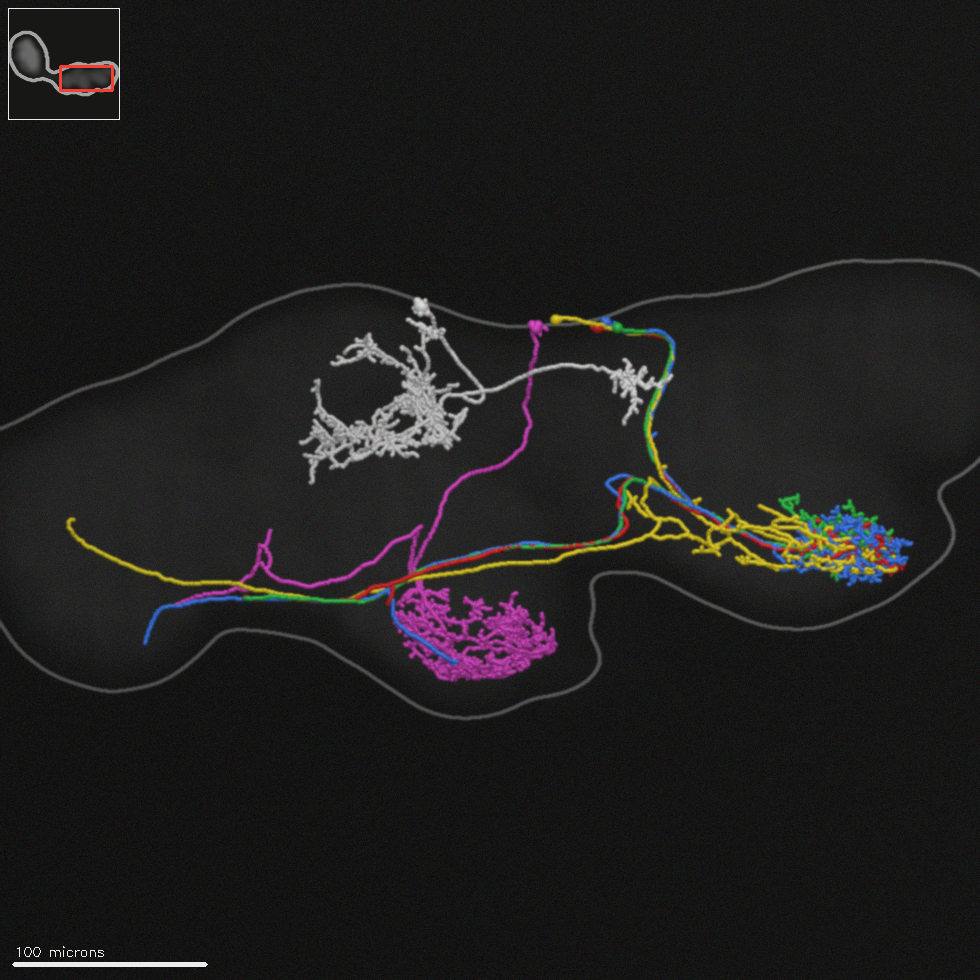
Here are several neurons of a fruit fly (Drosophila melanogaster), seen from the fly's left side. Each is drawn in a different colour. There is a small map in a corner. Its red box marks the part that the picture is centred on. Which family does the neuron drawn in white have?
hemilineage 11B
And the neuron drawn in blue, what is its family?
hemilineage 23B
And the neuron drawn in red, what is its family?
hemilineage 23B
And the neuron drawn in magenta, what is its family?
hemilineage 23B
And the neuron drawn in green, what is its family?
hemilineage 23B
